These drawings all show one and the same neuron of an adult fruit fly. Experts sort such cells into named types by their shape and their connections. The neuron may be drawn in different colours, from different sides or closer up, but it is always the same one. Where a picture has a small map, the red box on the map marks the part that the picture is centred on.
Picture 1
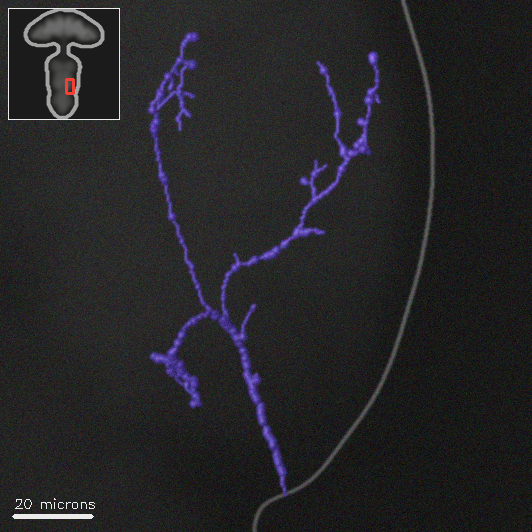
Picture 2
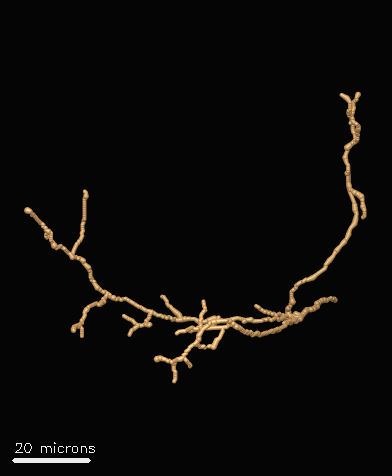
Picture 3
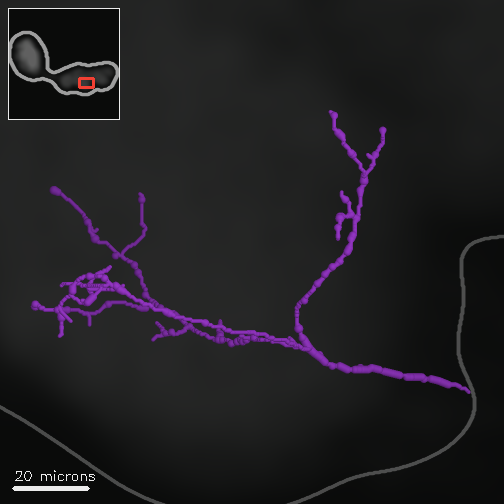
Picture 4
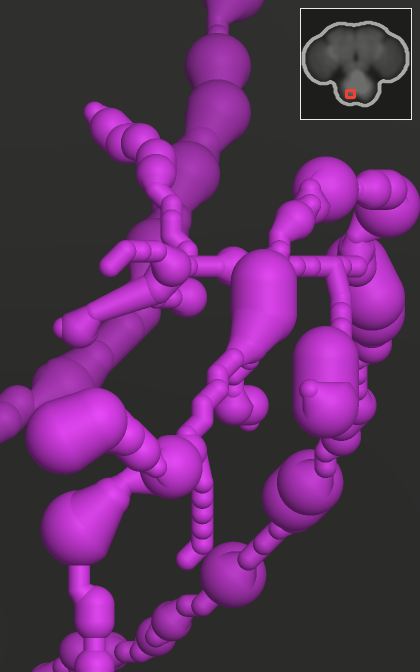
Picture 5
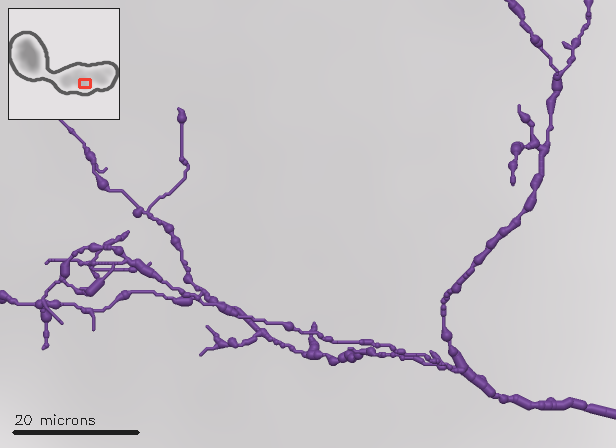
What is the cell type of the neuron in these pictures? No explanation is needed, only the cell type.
SNpp51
